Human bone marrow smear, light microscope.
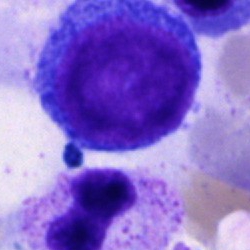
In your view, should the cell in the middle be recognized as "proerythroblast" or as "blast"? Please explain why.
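Proerythroblast. The cell is round, with a slightly bumpy edge. Its cytoplasm forms a narrow, deep-blue rim around the nucleus. The chromatin has a fine texture rather than coarse clumps. No distinct granules appear in the cytoplasm.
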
